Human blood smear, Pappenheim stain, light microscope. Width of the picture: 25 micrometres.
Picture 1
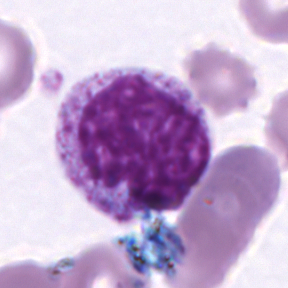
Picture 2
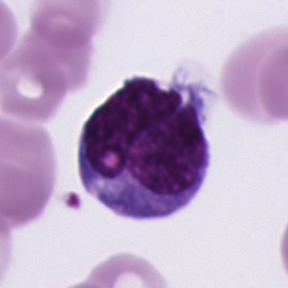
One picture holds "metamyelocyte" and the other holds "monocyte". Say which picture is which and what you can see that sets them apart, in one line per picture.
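Picture 1 is a metamyelocyte. The cytoplasm is dotted with fine pinkish-purple granules.
Picture 2 is a monocyte. No distinct granules are seen in the cytoplasm.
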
